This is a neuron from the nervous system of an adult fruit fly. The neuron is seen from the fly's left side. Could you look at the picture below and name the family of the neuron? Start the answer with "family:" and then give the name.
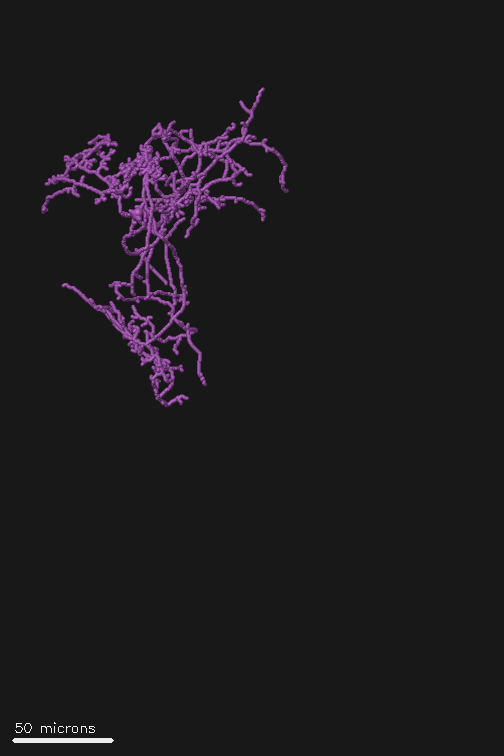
family: hemilineage AOTUv3_dorsal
